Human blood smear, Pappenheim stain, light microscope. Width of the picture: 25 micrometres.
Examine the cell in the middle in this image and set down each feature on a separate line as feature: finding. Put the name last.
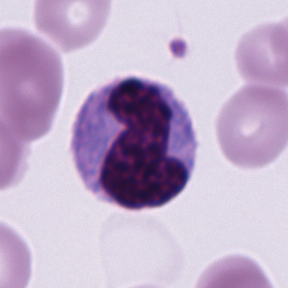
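Outline: round and smooth, about 11 micrometres across
Nucleus: sits toward the lower right, fills about 60% of the cell's area
Chromatin: dark purple, mottled rather than evenly smooth
Cytoplasm: pale bluish-lavender, widest band on the left
Verdict: a monocyte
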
